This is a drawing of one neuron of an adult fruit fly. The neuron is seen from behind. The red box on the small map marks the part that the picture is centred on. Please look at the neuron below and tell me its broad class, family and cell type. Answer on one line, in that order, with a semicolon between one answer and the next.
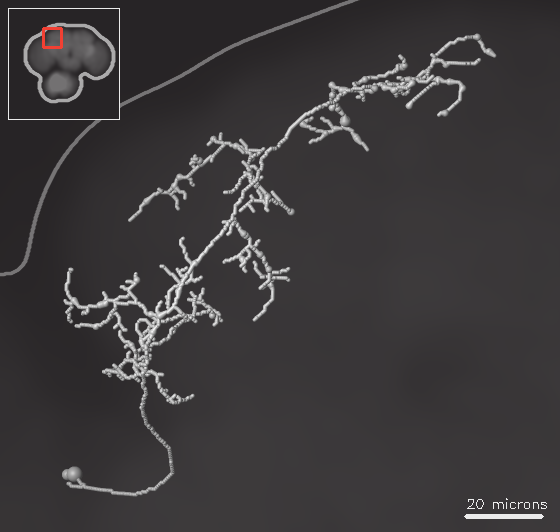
central-brain intrinsic neuron; hemilineage SLPpl3; CB1687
